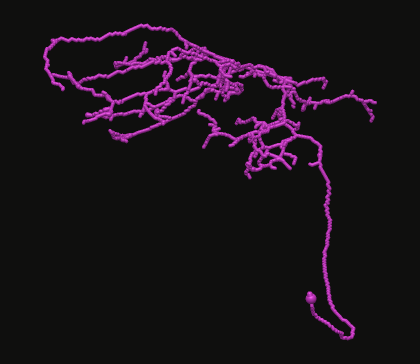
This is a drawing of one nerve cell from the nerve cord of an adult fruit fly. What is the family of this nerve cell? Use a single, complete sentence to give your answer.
Grouped by family, the nerve cell goes with hemilineage 03B.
